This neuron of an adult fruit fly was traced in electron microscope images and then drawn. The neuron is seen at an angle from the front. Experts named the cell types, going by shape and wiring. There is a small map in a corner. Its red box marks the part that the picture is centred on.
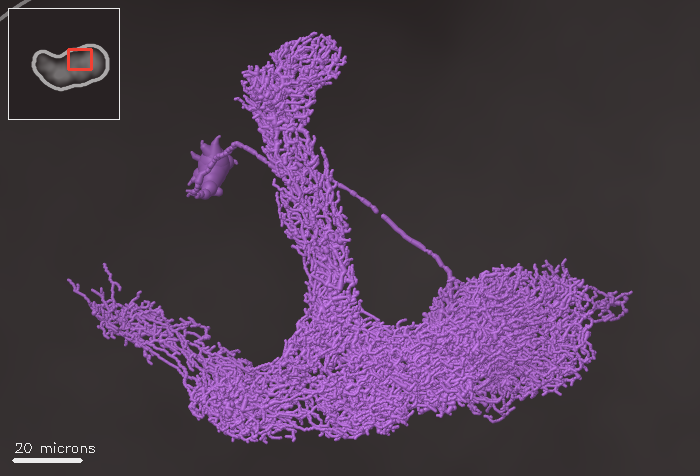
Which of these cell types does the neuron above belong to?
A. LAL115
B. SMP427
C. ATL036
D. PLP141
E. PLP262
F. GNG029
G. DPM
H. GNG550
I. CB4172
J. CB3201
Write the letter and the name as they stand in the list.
G. DPM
